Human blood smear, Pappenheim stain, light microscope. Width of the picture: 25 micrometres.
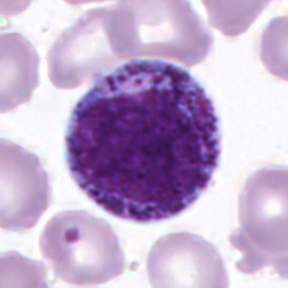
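Promyelocyte, the central cell in a stained smear of human peripheral blood. Its outline is round and smooth, and no projections arise from the cell surface. The granules are dark purple and coarse, each one visible on its own.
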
